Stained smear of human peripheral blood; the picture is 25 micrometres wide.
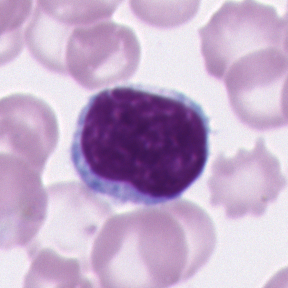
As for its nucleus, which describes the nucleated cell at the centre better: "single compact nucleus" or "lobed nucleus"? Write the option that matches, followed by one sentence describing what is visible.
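Single compact nucleus. The nucleus is rounded with a shallow notch in its lower edge.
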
